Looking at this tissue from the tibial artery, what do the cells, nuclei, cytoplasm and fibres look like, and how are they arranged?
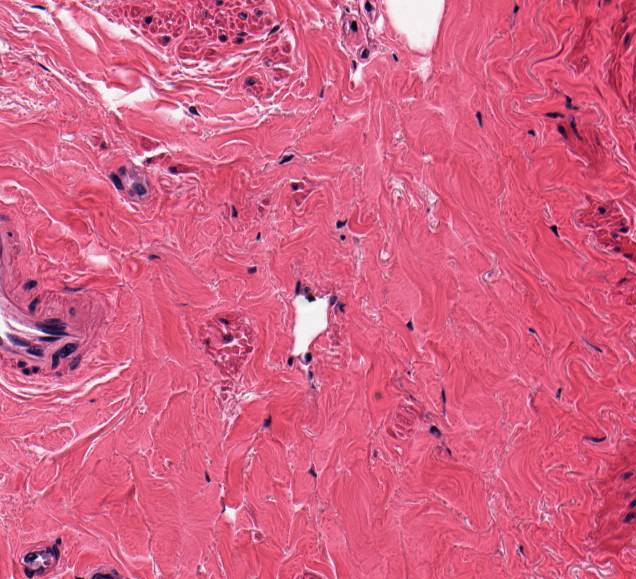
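Collagen bundles stain deep pink and have a wavy outline. Cells are sparse, seen mostly as small dark elongated nuclei scattered between the bundles. Near the centre, a small empty lumen is edged by a few flattened dark nuclei. No fat cells lie among the bundles.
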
